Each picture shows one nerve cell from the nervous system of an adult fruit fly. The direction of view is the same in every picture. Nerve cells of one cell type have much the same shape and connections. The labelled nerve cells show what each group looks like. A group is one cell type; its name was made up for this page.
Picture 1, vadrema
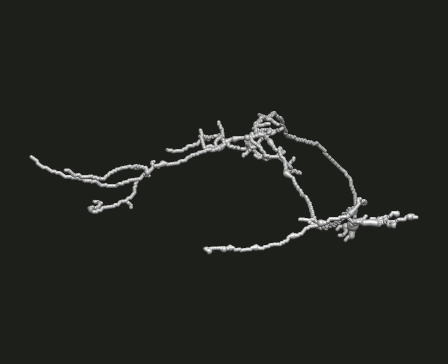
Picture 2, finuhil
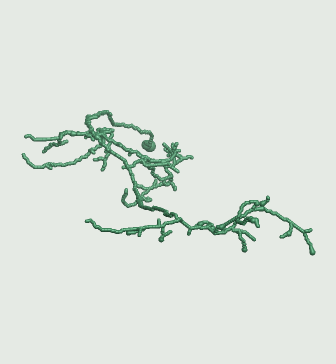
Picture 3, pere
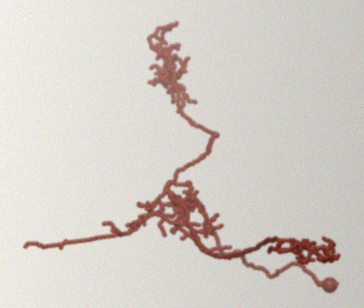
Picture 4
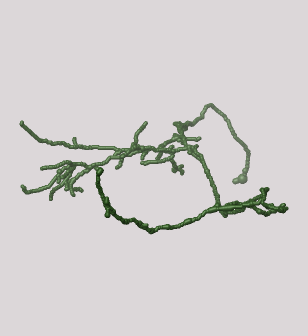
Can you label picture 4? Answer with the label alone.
vadrema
